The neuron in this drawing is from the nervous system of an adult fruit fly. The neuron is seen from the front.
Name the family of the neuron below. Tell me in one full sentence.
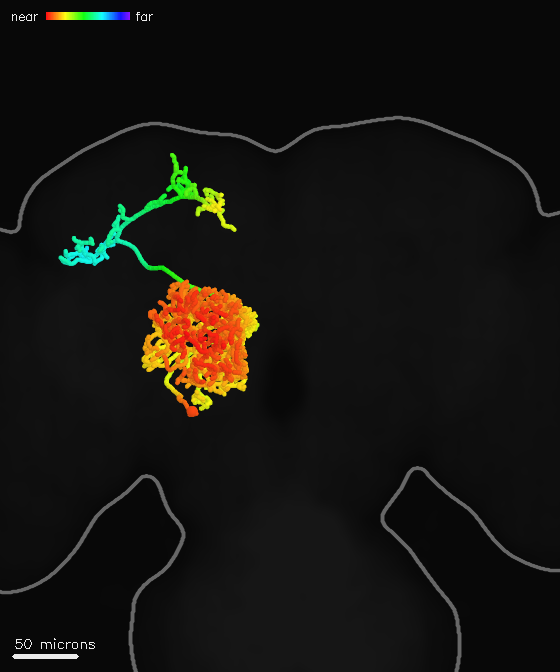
Within family hemilineage ALv1 is found this neuron.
